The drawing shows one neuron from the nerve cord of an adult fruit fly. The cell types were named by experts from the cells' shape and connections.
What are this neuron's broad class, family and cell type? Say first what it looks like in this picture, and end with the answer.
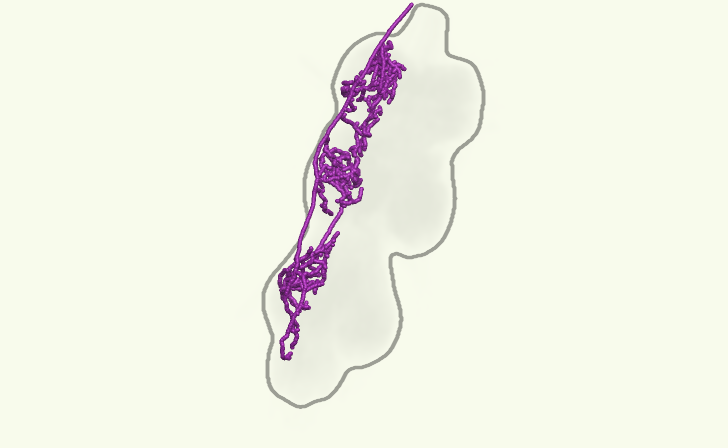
No cell body is drawn. Dozens of branch ends can be seen. Its broad class is descending neuron. Its family is DNg. It is of cell type DNg100.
